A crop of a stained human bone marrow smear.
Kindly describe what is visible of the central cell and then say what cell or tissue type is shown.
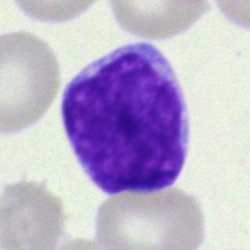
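The cell has an irregular outline, with a few blunt angles instead of a smooth round contour. Its nucleus occupies nearly the entire cell. Cytoplasm is reduced to a thin rim, best seen along the top edge, and where it can be seen it is pale blue. This is a blast.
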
